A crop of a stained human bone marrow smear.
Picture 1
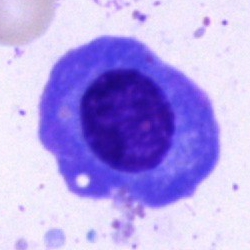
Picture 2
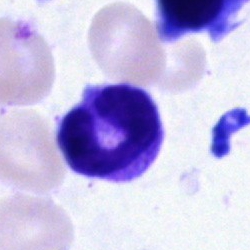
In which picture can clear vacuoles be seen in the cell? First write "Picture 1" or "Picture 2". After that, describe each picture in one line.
Picture 1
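In picture 1: A single small clear round vacuole lies near the lower left edge of the cytoplasm.
In picture 2: No vacuoles are seen in the cell.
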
